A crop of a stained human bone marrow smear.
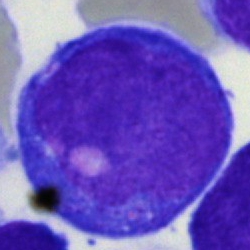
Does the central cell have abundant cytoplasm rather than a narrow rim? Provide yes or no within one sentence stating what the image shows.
No, the cell does not have plenty of cytoplasm; its nucleus fills most of it.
